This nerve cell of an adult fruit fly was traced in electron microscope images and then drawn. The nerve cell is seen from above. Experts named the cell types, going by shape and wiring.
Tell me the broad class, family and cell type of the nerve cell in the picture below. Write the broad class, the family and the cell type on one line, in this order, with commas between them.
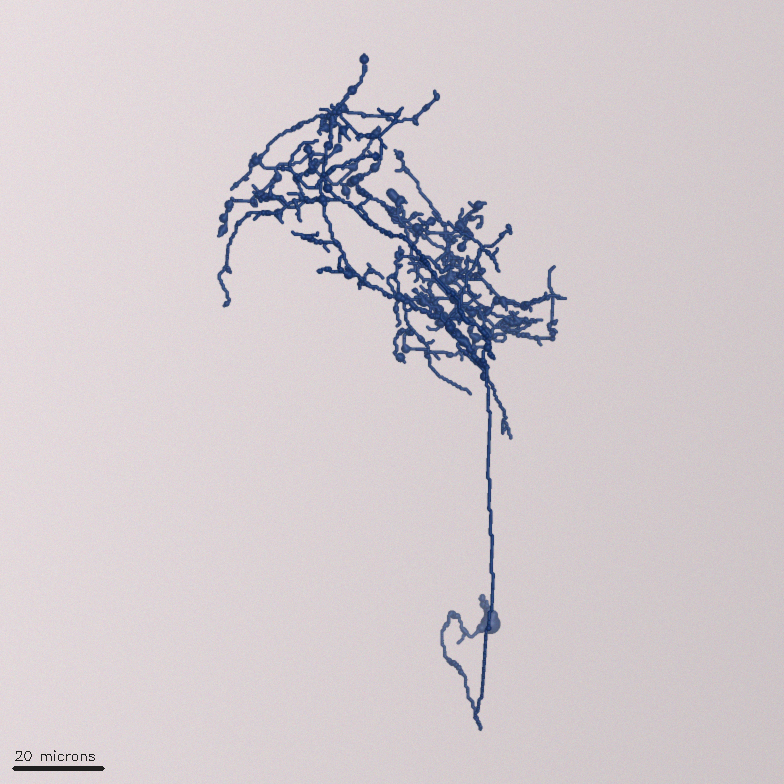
central-brain intrinsic neuron, hemilineage LB5, GNG397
